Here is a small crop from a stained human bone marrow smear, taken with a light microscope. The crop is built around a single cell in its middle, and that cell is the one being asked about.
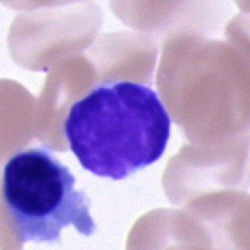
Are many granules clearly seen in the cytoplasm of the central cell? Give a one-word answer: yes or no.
No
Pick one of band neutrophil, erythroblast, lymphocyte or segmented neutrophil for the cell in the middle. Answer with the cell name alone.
lymphocyte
